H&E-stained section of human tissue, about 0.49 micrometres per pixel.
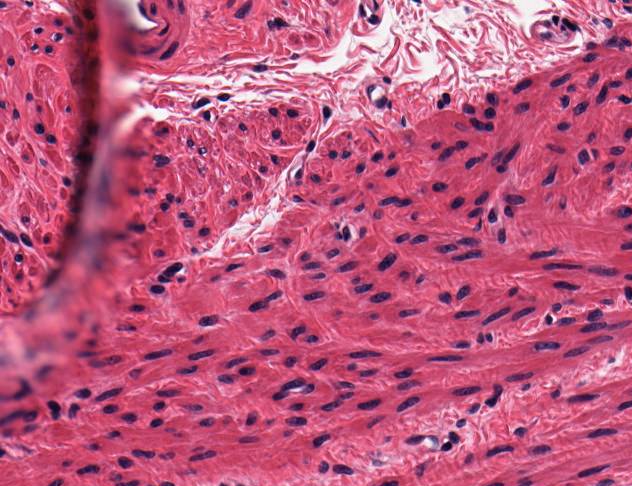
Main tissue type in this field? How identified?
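That's smooth muscle, in bundles running in different directions. In the lower half they run mostly left to right, a little obliquely. The giveaway is the nuclei where cells are cut lengthwise: elongated, cigar-shaped, blunt-ended.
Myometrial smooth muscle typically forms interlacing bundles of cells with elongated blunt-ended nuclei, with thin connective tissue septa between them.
Thin, pale strands of loose connective tissue part the bundles, mostly in the upper part.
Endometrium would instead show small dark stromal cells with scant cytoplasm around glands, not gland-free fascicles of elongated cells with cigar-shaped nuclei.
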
